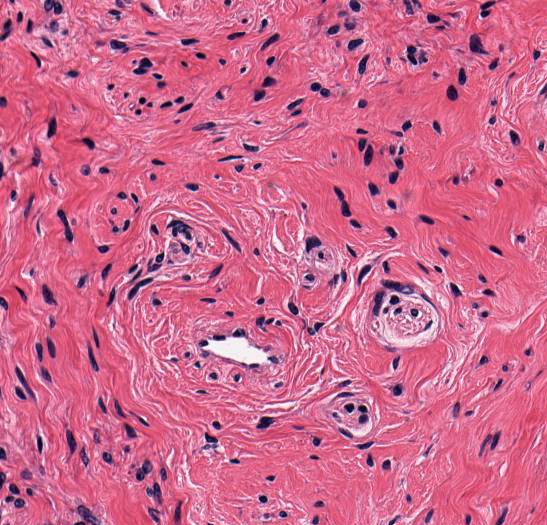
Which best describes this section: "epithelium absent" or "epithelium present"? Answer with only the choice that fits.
Epithelium absent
